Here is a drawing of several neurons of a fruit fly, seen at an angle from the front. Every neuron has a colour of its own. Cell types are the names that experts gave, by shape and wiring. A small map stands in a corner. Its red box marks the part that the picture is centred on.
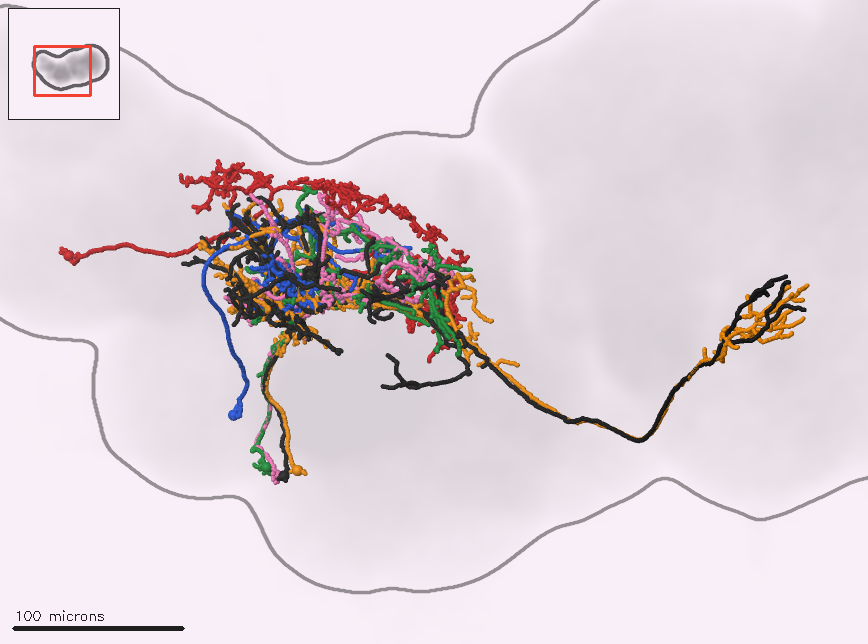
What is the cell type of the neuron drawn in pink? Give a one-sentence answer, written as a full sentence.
Regarding its cell type, the neuron is IN06B055.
